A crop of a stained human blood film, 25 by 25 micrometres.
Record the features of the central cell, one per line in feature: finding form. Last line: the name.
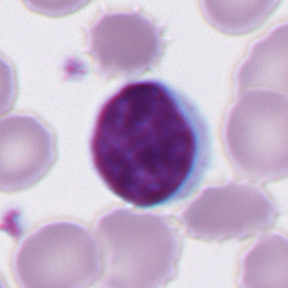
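Nucleus: round to slightly oval, no indentation or lobes, about 11 by 9 micrometres
Chromatin: dense, dark purple, coarse clumps with paler streaks between them
Cytoplasm: thin pale blue rim, widest on the right side
Outline: smooth and rounded, no surface projections
Name: typical lymphocyte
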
